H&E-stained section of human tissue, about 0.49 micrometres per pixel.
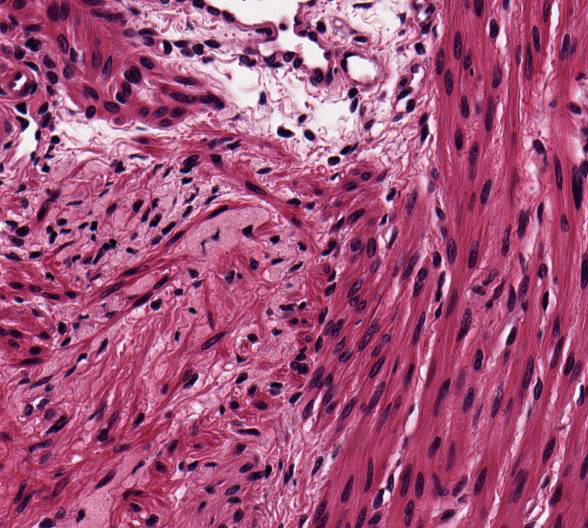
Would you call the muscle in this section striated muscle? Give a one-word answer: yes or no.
No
